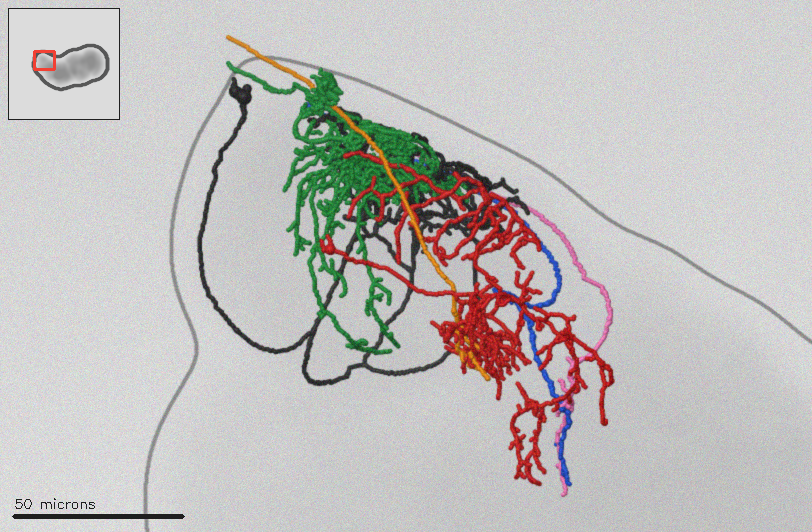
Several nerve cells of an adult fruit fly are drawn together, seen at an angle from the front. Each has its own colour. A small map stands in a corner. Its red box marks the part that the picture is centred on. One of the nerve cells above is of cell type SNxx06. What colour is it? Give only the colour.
pink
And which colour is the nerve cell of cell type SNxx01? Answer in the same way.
blue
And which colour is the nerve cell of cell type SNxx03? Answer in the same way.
orange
